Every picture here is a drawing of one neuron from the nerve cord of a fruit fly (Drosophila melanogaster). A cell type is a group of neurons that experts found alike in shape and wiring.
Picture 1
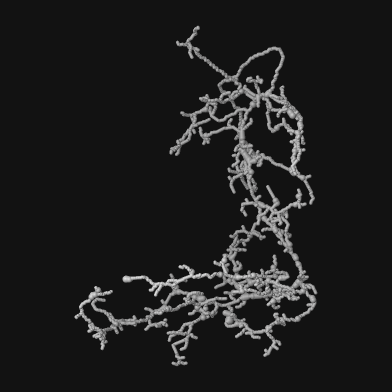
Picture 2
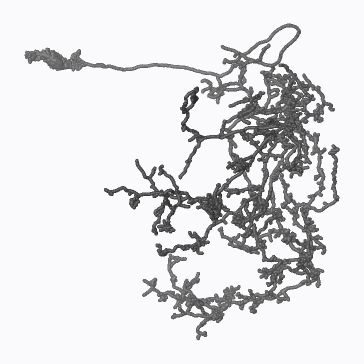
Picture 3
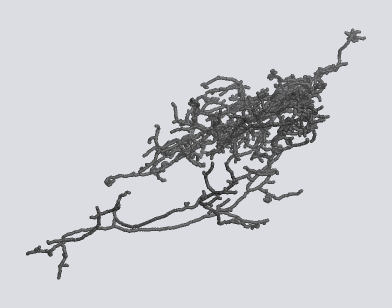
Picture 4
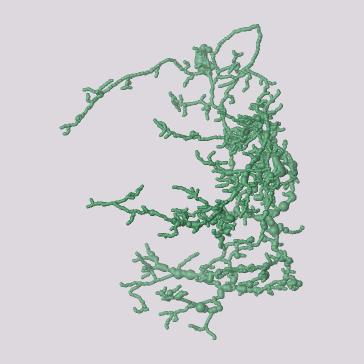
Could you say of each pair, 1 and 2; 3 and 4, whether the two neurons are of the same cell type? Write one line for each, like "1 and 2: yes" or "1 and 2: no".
1 and 2: yes
3 and 4: no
